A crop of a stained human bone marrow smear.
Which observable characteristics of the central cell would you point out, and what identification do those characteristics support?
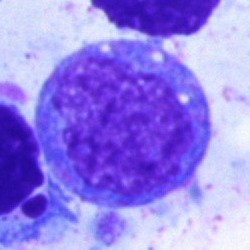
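A round, smooth outline is what I notice at the start. Inside, the chromatin looks mottled, with dark clumps separated by lighter spaces. The cytoplasm forms a thin rim around the nucleus. Along the upper edge of the cell I can make out a few small clear vacuoles. So the cell is a promyelocyte.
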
